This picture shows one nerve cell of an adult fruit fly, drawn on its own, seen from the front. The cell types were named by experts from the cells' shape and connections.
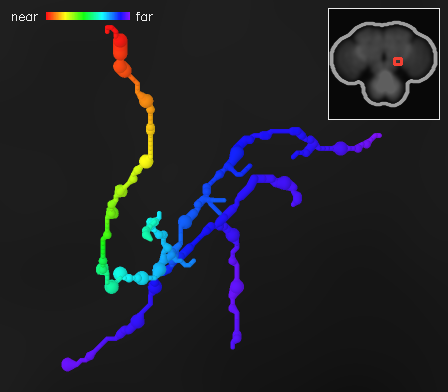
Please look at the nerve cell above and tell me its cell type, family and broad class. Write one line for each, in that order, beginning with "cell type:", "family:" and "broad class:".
cell type: JO-B4_b
family: class mechanosensory
broad class: sensory neuron entering the brain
